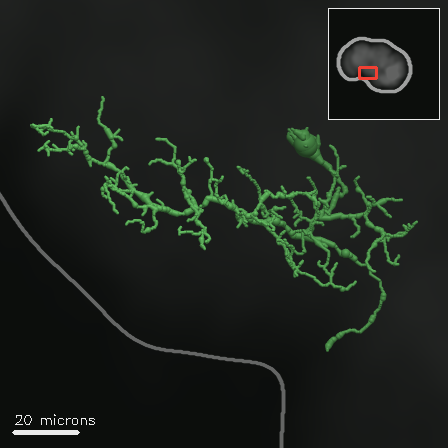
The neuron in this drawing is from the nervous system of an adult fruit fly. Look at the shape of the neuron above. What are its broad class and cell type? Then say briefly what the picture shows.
Its broad class is motor neuron of the brain. Its cell type is MN10. By the scale bar it is about 120 microns wide in this view. The picture shows dozens of branch ends.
